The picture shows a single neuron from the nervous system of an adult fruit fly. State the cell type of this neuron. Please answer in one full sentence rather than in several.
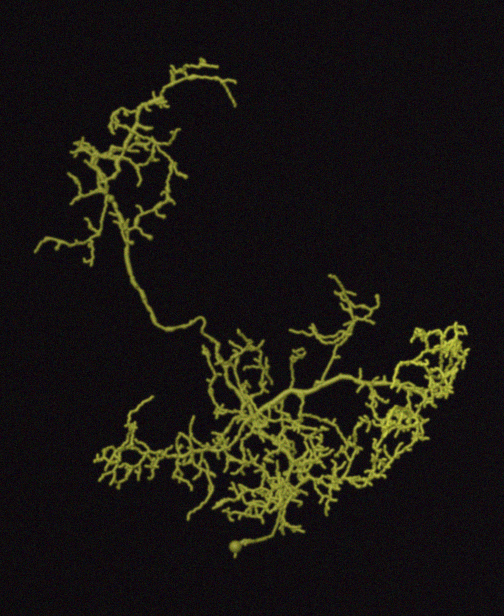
This neuron is recognized as the cell type GNG159.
